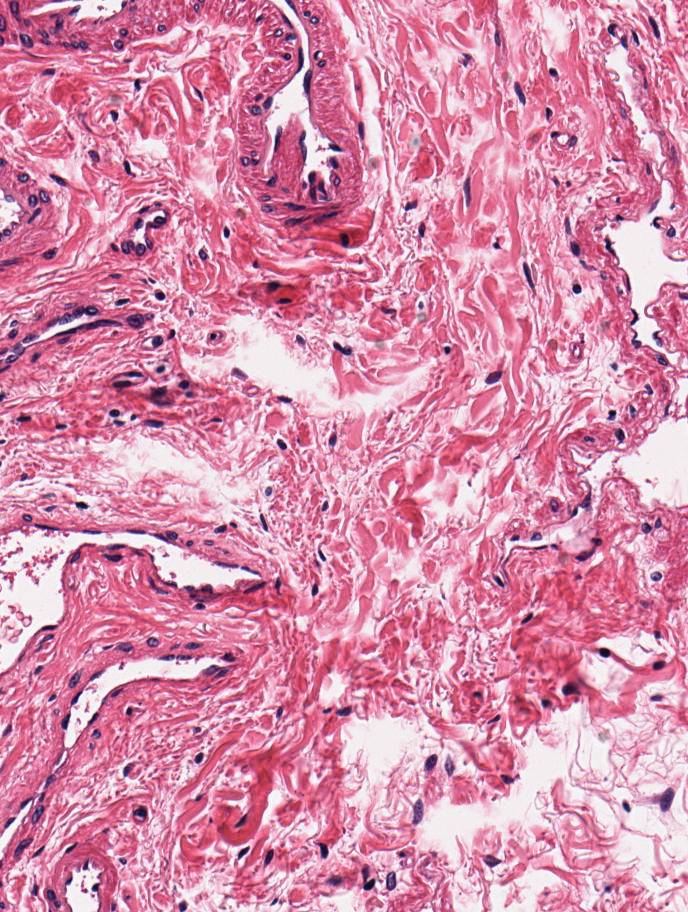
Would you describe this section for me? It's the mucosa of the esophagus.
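Start in the centre: there the pink collagen bundles are wavy and run in many directions. Notice how sparse the stromal nuclei are, dark and mostly elongated. Look at the lower right, where the tissue is loose and frayed, with white gaps between fibres. No fat cells here.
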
